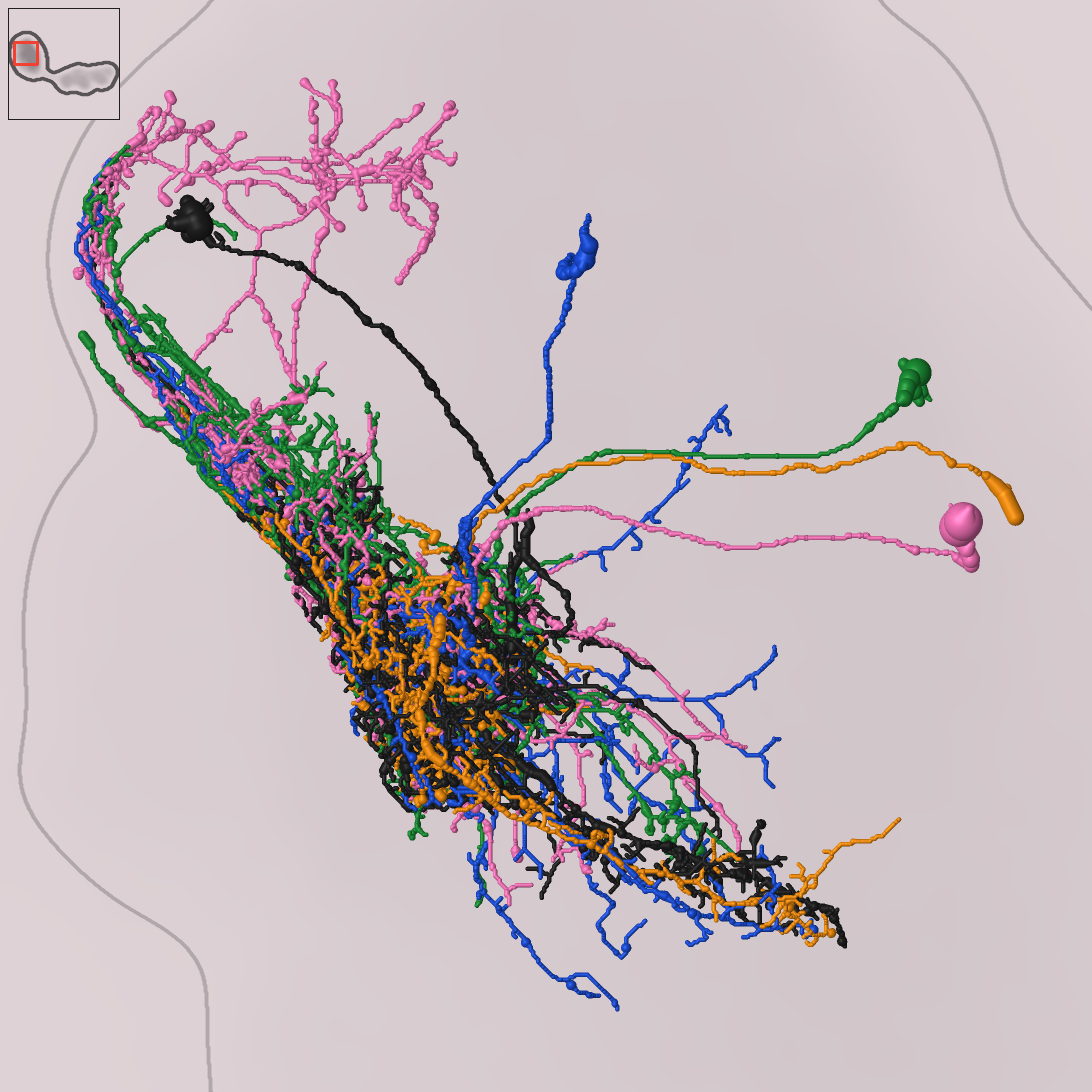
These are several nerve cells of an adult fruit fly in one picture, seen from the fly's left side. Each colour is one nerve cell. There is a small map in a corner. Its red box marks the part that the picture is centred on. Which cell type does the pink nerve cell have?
LAL137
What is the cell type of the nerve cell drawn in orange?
LAL169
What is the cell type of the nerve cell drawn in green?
LAL159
